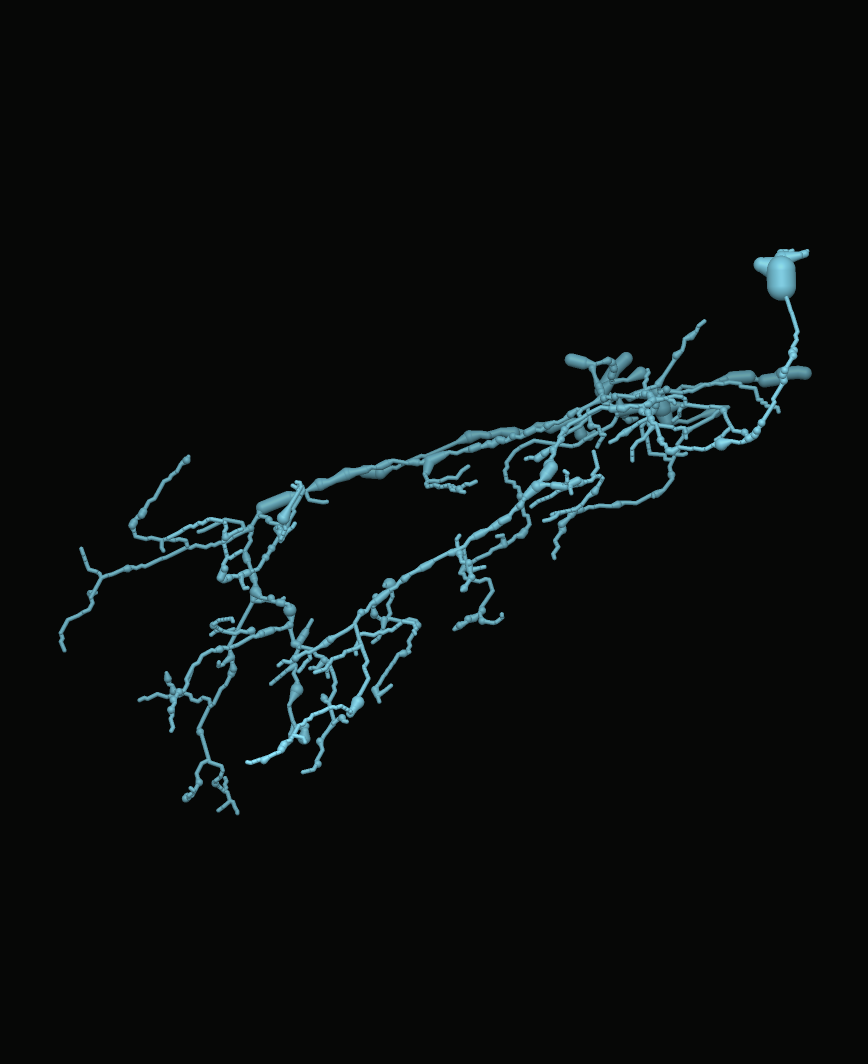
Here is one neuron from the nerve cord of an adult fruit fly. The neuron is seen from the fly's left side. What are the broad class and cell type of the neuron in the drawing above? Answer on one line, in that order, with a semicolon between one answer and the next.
nerve-cord intrinsic neuron; INXXX420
